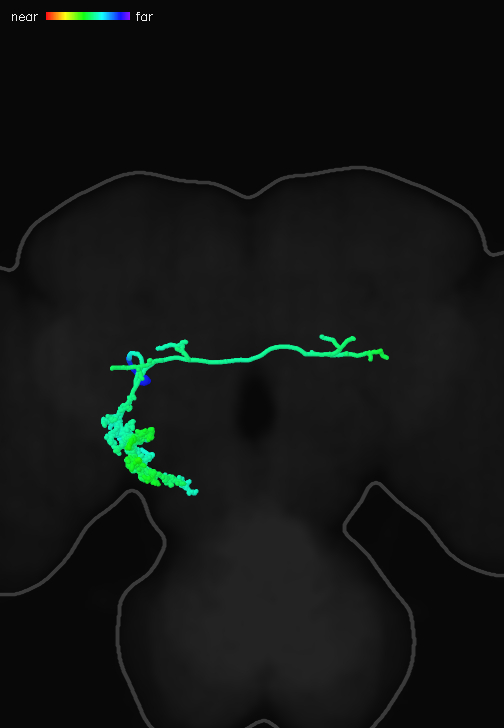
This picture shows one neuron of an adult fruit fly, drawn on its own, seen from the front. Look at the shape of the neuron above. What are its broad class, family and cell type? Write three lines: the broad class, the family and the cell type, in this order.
central-brain intrinsic neuron
hemilineage VLPl&p2_posterior
WED109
